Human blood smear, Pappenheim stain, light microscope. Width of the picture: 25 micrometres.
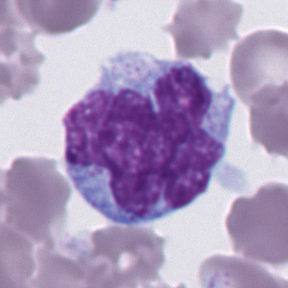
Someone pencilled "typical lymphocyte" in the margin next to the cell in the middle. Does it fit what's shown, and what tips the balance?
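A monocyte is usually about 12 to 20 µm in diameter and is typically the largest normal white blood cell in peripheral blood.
At about 15 micrometres across, this cell falls within that range, so its size goes with monocyte. The cytoplasm is pale greyish blue, with fine, dust-like pinkish-purple granules scattered through it. The nucleus fills about 70% of the cell's area, and no clearly outlined nucleolus can be seen in it. The outline is roughly round, with a slightly frayed edge along the top. The cell is a monocyte, not a typical lymphocyte.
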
